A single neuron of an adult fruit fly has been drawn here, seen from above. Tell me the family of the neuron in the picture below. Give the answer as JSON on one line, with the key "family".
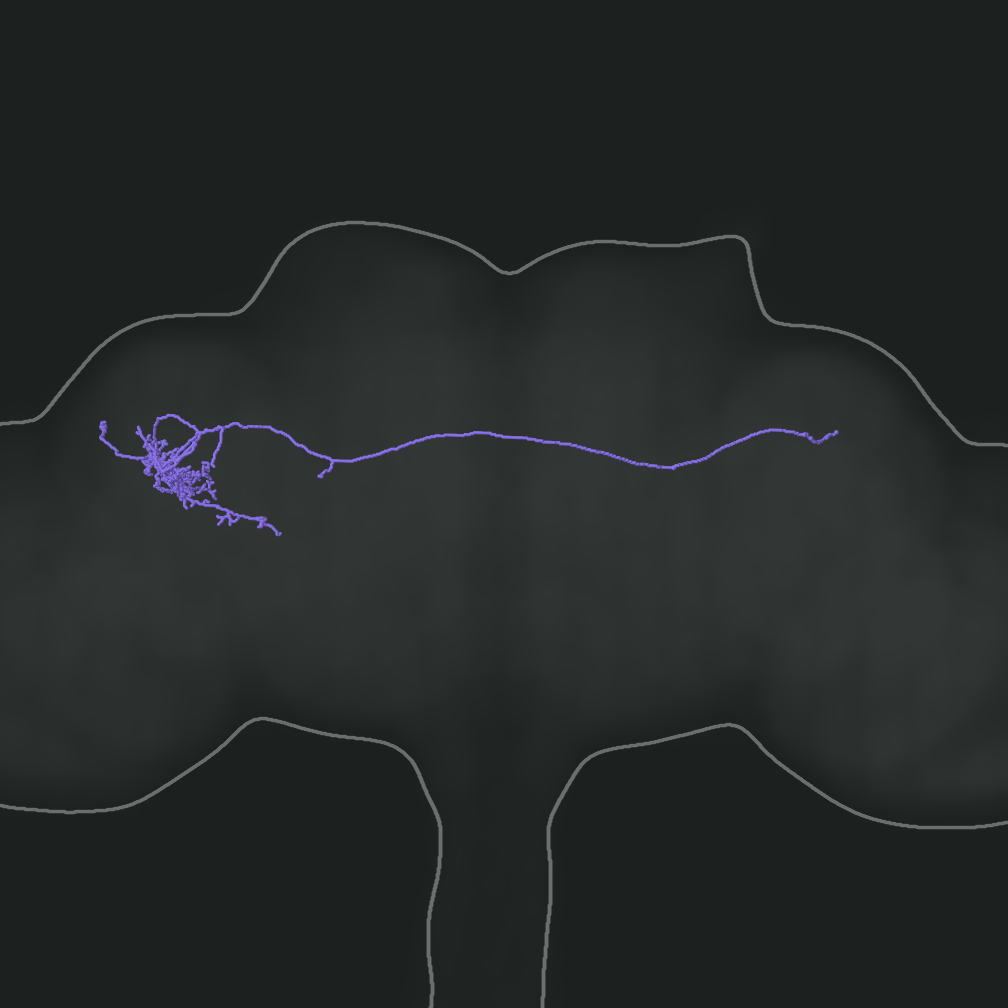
{"family": "hemilineage VLPl&p2_lateral"}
